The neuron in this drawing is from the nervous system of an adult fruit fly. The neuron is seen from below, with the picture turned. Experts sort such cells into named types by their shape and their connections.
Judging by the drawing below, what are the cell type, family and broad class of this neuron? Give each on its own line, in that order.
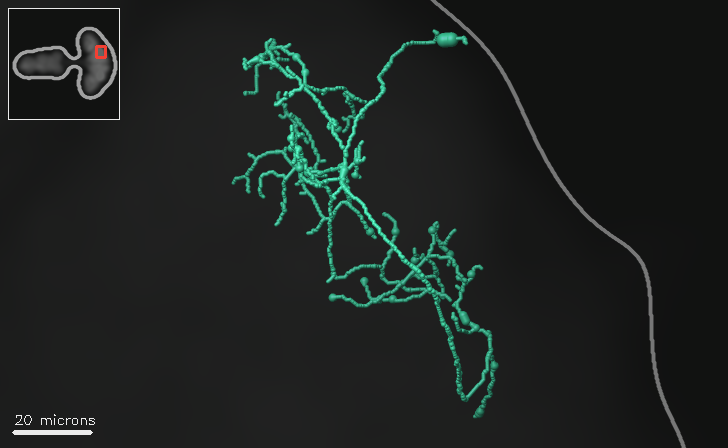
LHAD1a4_b
hemilineage SLPal2
central-brain intrinsic neuron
